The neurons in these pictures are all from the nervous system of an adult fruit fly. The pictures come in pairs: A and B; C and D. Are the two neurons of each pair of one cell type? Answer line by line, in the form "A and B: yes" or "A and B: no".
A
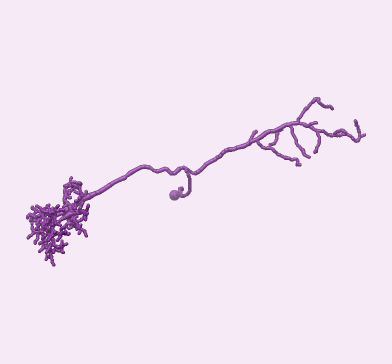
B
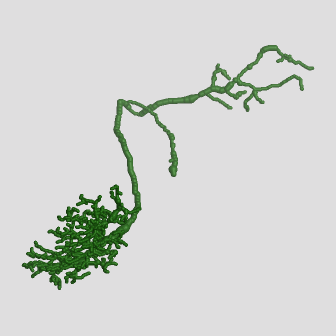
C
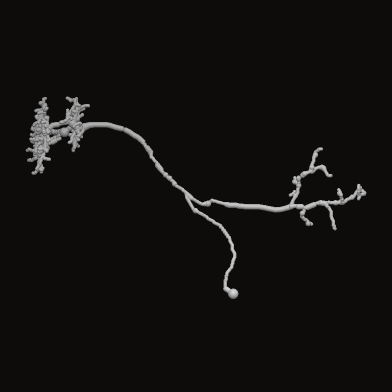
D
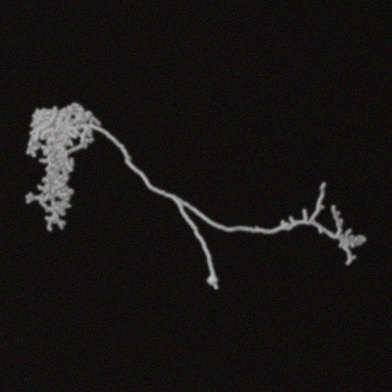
A and B: yes
C and D: no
